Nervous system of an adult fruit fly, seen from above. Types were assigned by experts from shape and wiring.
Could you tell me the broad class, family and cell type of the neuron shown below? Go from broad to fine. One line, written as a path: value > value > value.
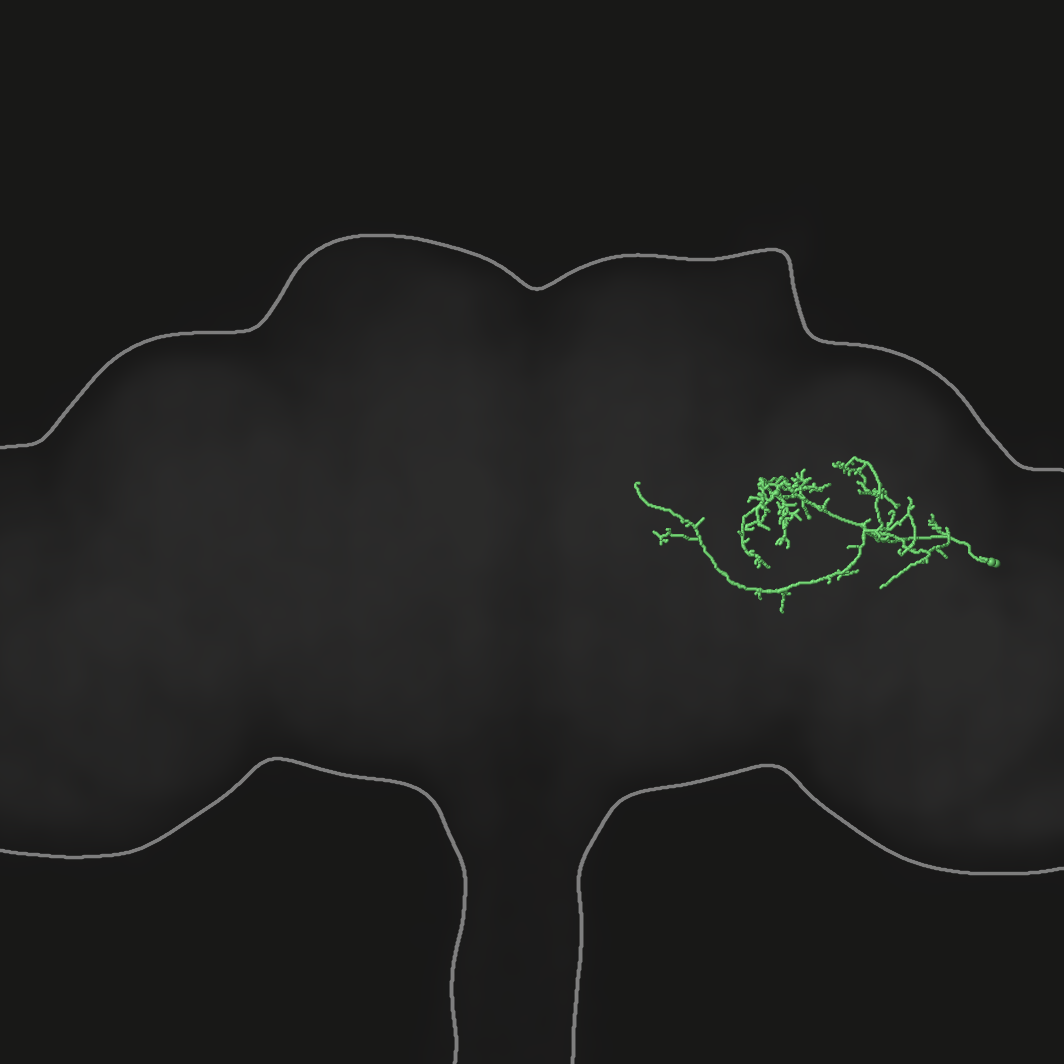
central-brain intrinsic neuron > hemilineage SLPal1 > SLP008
